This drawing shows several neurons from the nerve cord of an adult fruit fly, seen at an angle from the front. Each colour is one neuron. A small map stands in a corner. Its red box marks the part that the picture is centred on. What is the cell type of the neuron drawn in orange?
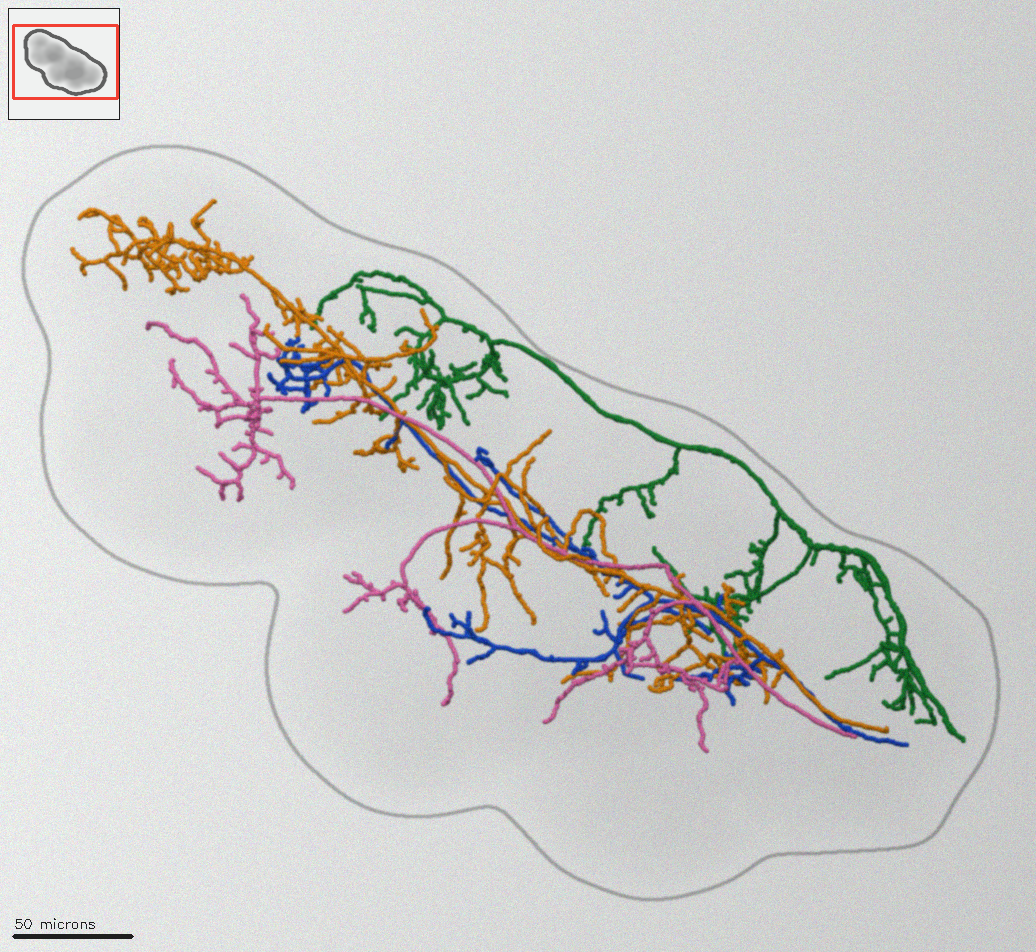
DNp13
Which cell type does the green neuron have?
DNge035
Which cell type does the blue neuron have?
pMP2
